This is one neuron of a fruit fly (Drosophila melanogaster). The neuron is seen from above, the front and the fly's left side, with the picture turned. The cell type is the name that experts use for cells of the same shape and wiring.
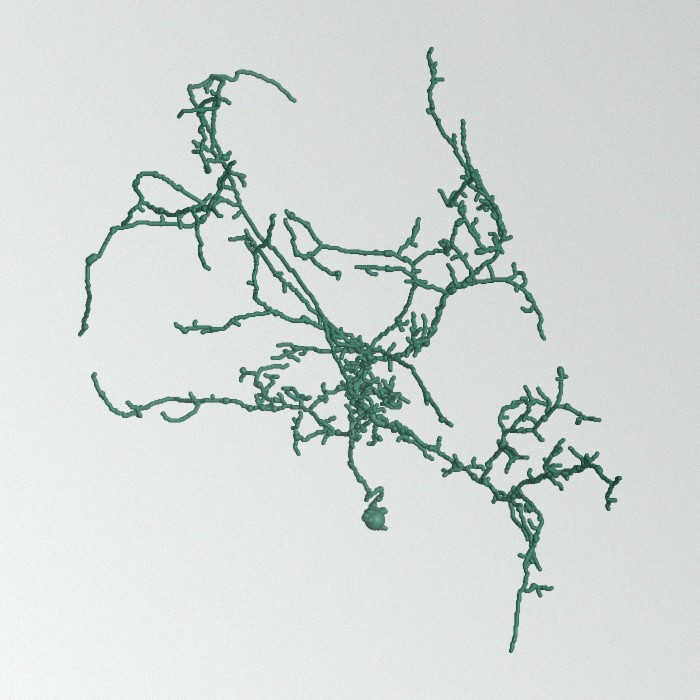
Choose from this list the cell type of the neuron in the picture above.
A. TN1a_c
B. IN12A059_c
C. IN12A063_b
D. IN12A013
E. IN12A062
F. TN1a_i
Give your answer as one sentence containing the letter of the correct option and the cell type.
Option A, namely TN1a_c, is the cell type of the neuron.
